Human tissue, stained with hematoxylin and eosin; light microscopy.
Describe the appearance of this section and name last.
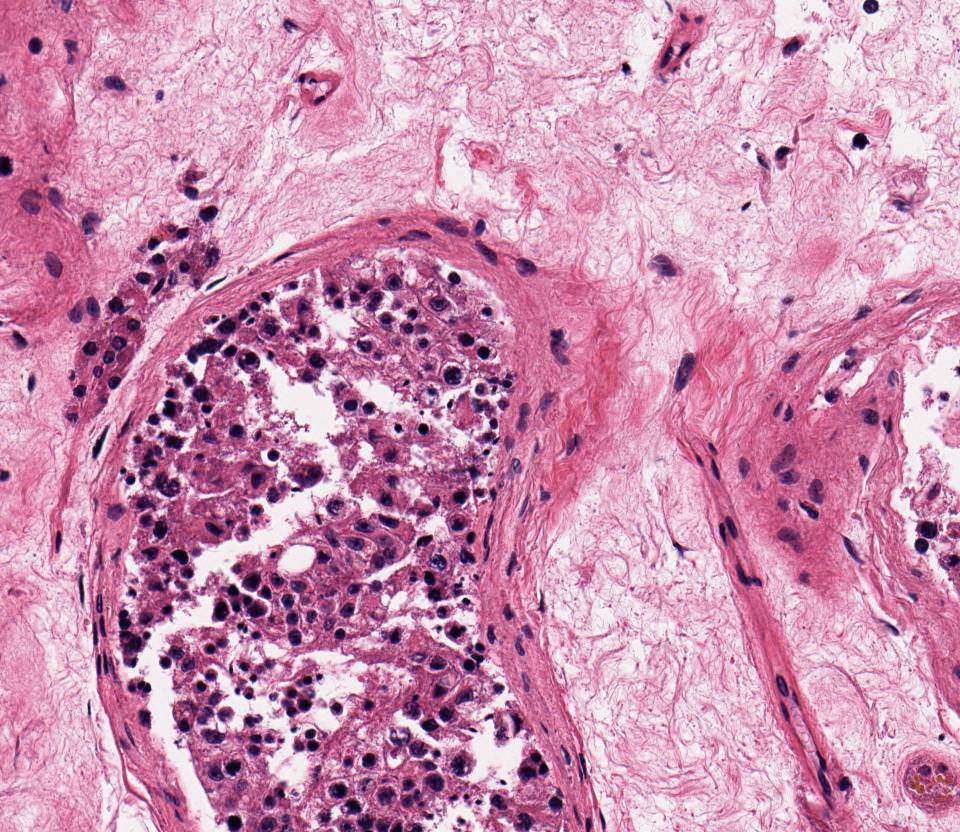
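You've got one large rounded tubular structure filling the left and centre, and part of a second cut off at the right edge. The large one is packed inside with loosely cohesive cells separated by irregular empty clefts, and many have small, round, densely dark nuclei. Just outside its wall at the upper left sits a small cluster of cells with round dark nuclei. It's testis.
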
